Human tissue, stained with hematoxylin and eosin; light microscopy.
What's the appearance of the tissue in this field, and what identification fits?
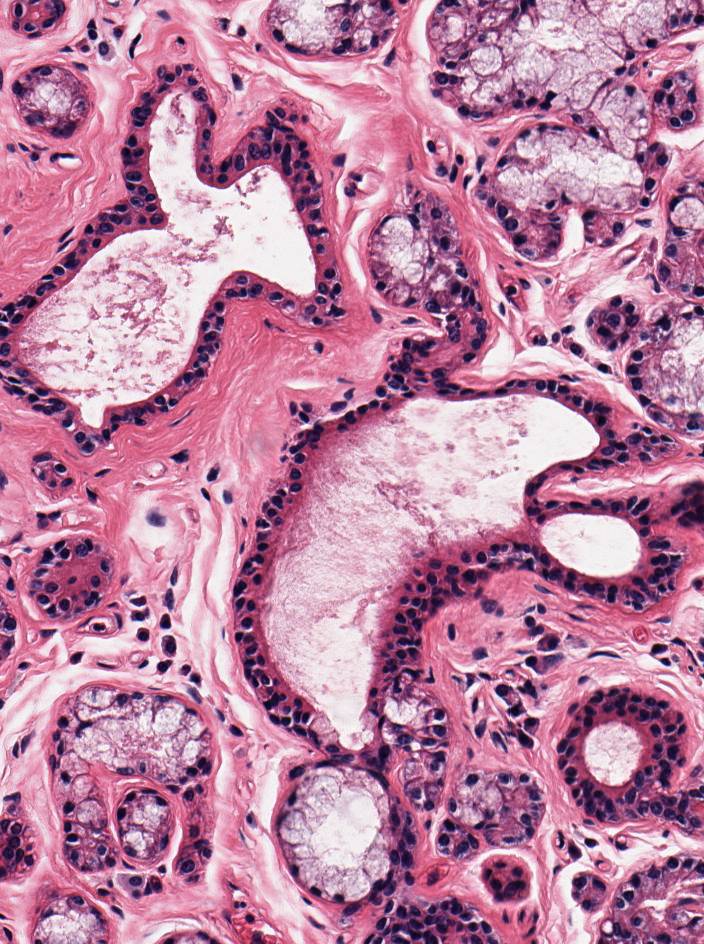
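Look first at the two large, irregularly branching ducts, one in the upper left and one in the centre, with small rounded glandular units gathered around them. Those units are filled with cells whose cytoplasm is pale, foamy and bubbly, their nuclei flattened and pressed against each unit's outer edge. Between ducts and units run dense pink collagen bands with scattered spindle-shaped nuclei. This is minor salivary gland.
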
